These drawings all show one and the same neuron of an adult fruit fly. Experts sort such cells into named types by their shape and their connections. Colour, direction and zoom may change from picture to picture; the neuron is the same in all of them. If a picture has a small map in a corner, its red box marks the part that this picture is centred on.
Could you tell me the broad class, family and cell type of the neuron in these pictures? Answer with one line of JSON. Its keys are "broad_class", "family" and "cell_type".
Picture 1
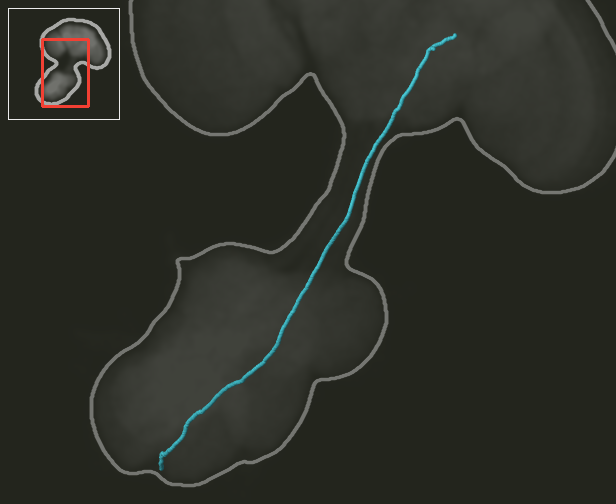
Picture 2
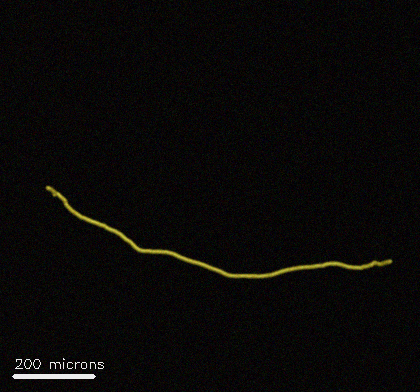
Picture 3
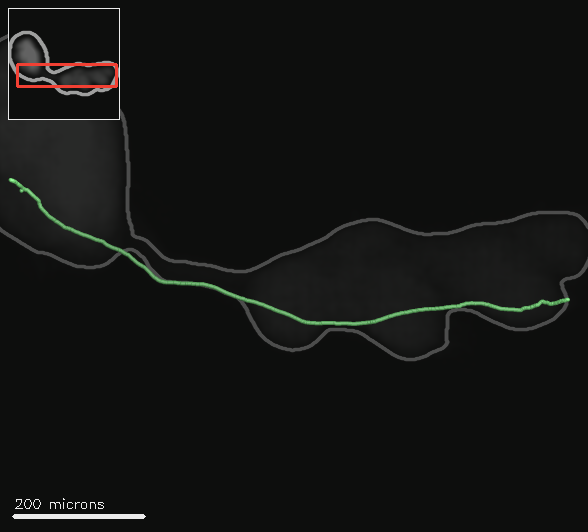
{"broad_class": "sensory neuron ascending to the brain", "family": "class gustatory", "cell_type": "LgAG8"}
